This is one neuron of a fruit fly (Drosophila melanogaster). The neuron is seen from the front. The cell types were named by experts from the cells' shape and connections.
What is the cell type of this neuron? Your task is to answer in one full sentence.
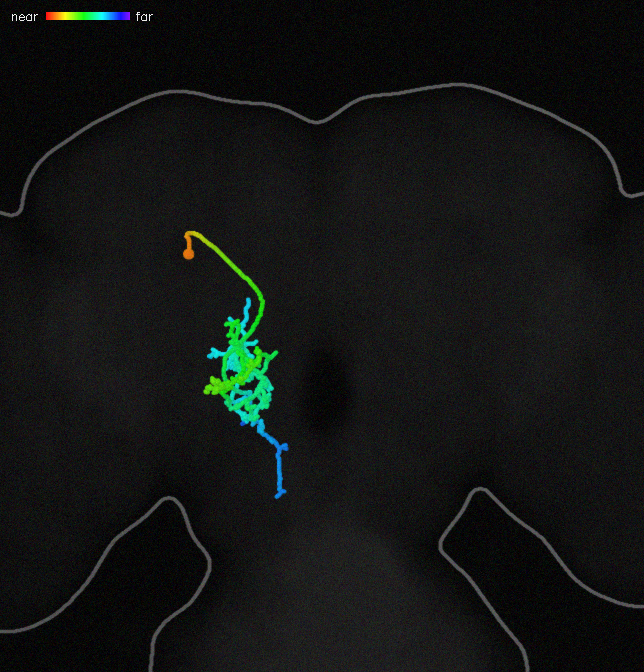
This neuron carries the cell type designation PS026.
